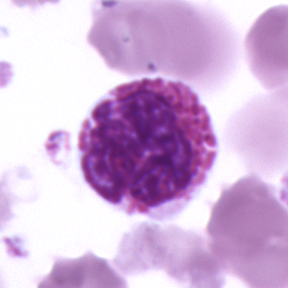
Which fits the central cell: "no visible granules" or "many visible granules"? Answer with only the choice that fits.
Many visible granules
